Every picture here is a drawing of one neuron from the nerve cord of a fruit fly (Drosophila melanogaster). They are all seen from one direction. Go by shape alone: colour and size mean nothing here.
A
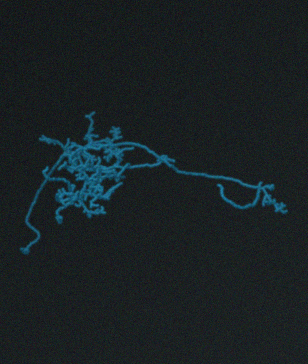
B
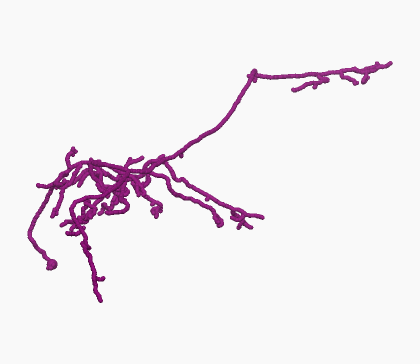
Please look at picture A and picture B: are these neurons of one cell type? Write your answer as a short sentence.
They are of different cell types.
